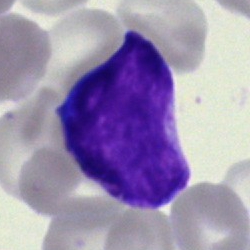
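Blast at the centre of a stained human bone marrow smear, light microscopy. A single unlobed nuclear mass occupies nearly the whole cell. Its chromatin is dense and dark purple, mottled by small paler patches. Neither distinct granules nor clear vacuoles are visible.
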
